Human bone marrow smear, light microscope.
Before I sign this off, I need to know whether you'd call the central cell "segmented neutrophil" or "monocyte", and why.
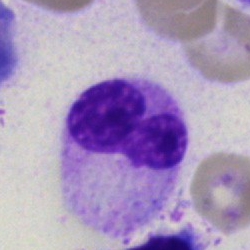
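It is a segmented neutrophil, not a monocyte.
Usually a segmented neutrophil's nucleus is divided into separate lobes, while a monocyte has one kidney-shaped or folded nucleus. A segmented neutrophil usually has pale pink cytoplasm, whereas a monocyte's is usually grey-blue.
In this cell the nucleus lies in the upper part, with most of the cytoplasm beneath it. Its chromatin is dark purple and clumped. Small purple granules are scattered through the cytoplasm, and more lie just outside the lower right edge of the cell.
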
